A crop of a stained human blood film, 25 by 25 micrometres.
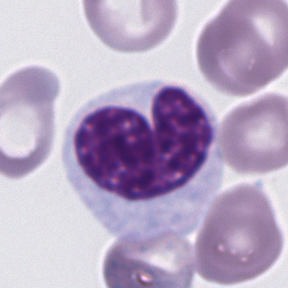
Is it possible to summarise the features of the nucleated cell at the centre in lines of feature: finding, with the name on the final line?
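Nuclear shape: single mass, not split into lobes, with a deep notch cutting into its top edge
Chromatin: dark purple and clumped, paler gaps between the clumps
Cytoplasm: widest band below the nucleus
Cell size: about 14 micrometres across
Nuclear size: about 12 by 10 micrometres
Nuclear position: toward the top of the cell
Nuclear share: about 60% of the cell's area
Name: band neutrophil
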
